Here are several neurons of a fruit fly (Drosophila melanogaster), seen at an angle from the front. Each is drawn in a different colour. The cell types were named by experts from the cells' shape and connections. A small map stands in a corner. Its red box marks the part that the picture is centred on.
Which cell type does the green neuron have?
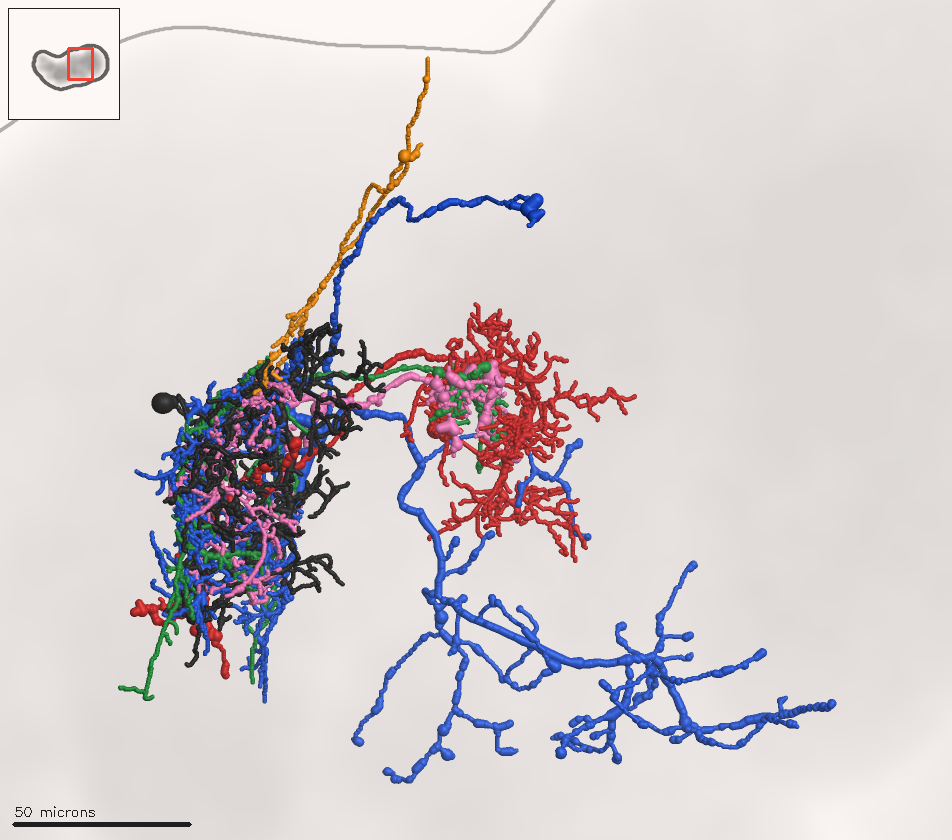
PS282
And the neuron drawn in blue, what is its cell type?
PS126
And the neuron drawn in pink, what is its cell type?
PS280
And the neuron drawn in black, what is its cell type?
PS310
